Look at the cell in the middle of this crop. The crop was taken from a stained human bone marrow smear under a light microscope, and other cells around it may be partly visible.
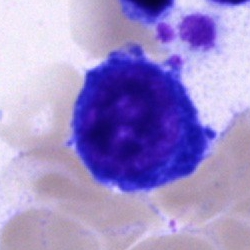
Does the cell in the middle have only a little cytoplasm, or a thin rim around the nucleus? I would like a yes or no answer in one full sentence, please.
Yes, the nucleus of this cell fills most of it.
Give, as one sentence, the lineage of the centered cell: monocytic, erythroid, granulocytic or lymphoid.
The correct lineage for the cell at the center is the erythroid one.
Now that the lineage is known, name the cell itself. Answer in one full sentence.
Regarding the central cell, it is a proerythroblast.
